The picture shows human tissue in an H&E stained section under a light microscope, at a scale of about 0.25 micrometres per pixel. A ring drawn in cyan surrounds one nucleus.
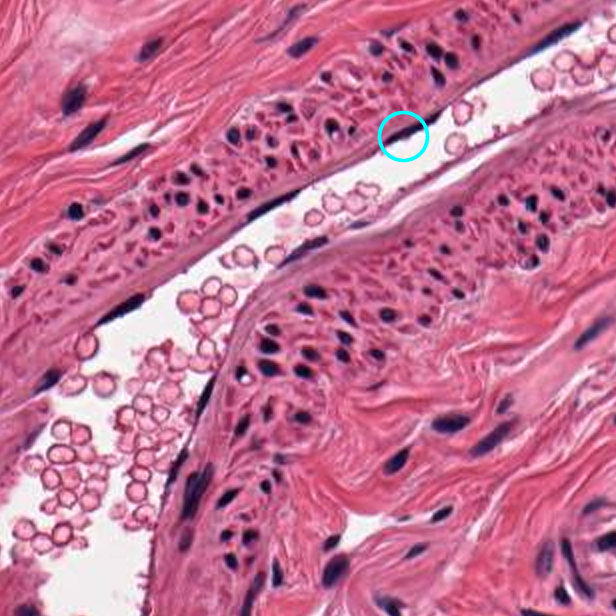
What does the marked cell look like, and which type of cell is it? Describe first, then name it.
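The nucleus is thin, dark and stretched out lengthwise, lying flat. The nucleus stains evenly dark with no visible inner detail. Almost no cytoplasm can be made out around the nucleus; the cell is a thin sliver. The marked cell is an endothelial cell.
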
